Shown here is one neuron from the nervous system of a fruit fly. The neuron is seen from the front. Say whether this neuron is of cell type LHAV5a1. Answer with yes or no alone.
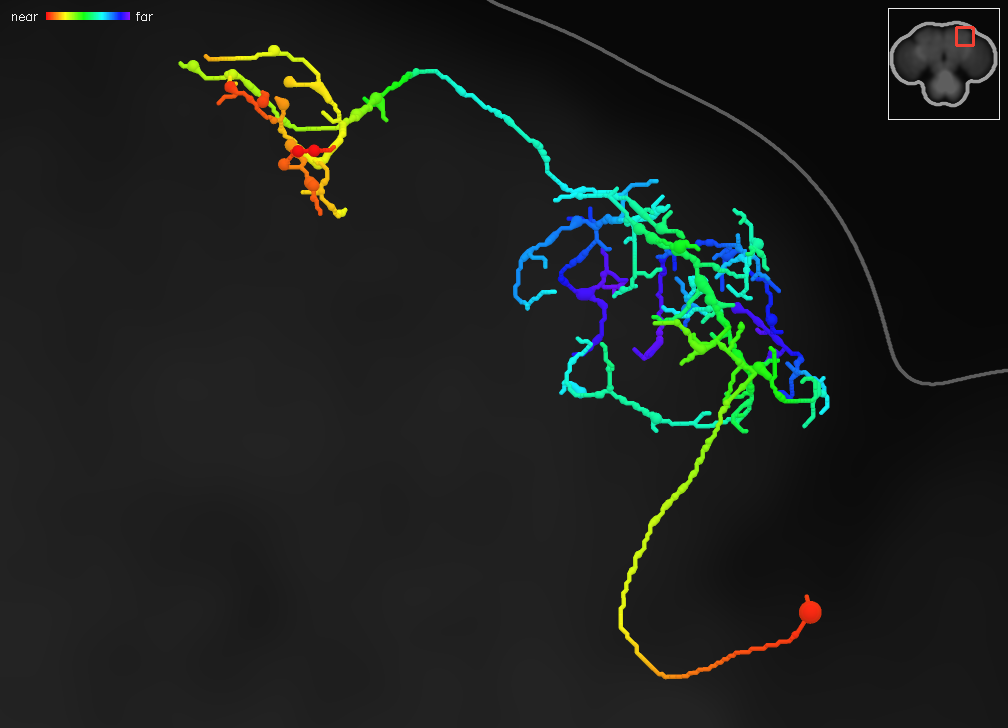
yes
